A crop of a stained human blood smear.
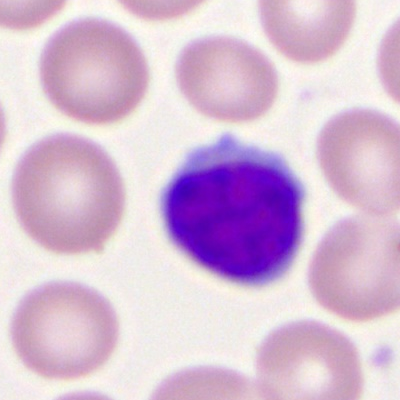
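Lymphocyte, the central cell in a stained blood smear. The outline is roughly round, I'd say, and the nucleus fills almost the whole cell. Its chromatin looks dense and dark purple. And at the top, a small bulge projects from the cell.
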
